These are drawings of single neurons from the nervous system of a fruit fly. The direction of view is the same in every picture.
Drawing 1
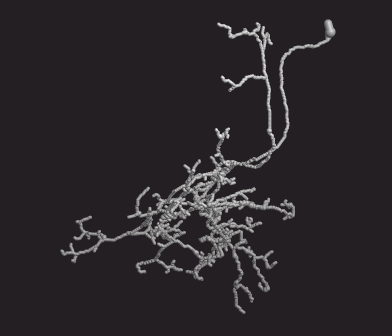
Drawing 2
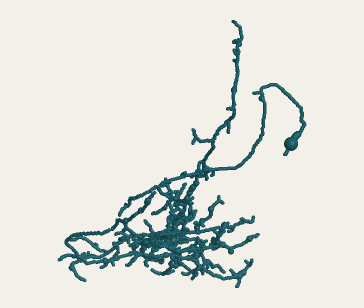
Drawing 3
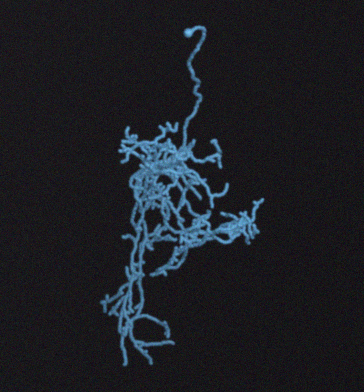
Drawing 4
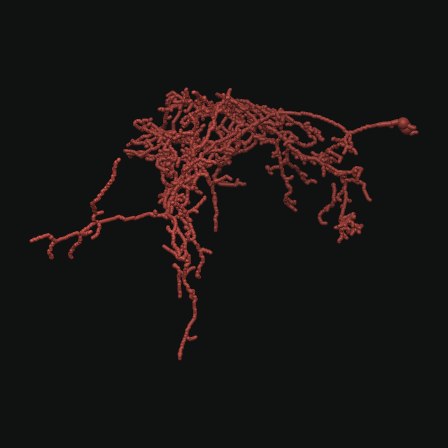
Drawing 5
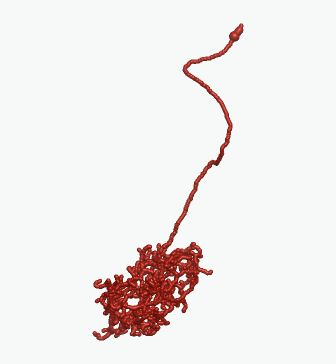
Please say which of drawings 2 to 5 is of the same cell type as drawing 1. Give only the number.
2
